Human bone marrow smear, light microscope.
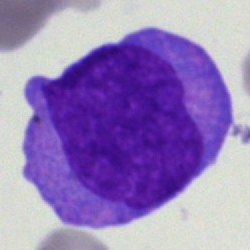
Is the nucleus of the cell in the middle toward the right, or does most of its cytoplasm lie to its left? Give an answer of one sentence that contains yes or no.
No, this cell has its nucleus set toward the left.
